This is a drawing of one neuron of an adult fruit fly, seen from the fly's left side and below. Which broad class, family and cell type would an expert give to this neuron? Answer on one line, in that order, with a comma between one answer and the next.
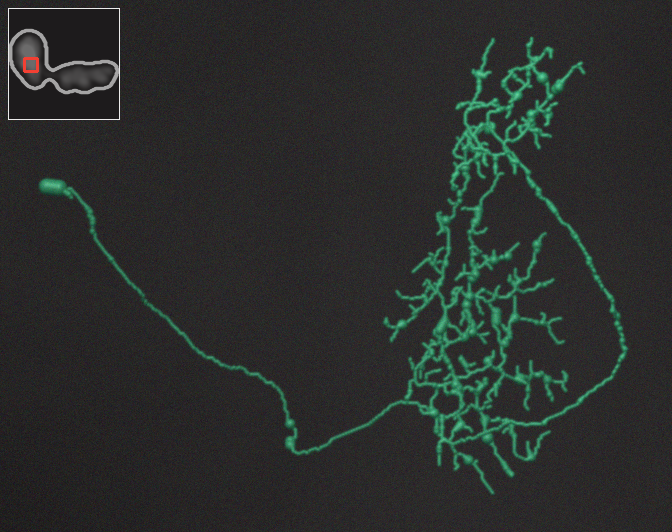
optic-lobe intrinsic neuron, Tm, Tm32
